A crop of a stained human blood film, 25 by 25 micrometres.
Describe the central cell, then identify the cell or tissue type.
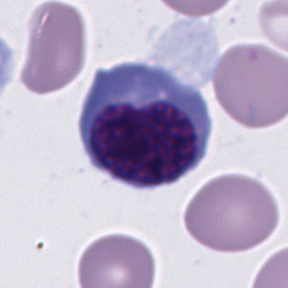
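Start with the cytoplasm: you won't see any granules, and just above the nucleus there's a paler area. Now the nucleus itself: no nucleolus stands out, and its upper edge has a shallow notch. What you're looking at is a normoblast.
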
